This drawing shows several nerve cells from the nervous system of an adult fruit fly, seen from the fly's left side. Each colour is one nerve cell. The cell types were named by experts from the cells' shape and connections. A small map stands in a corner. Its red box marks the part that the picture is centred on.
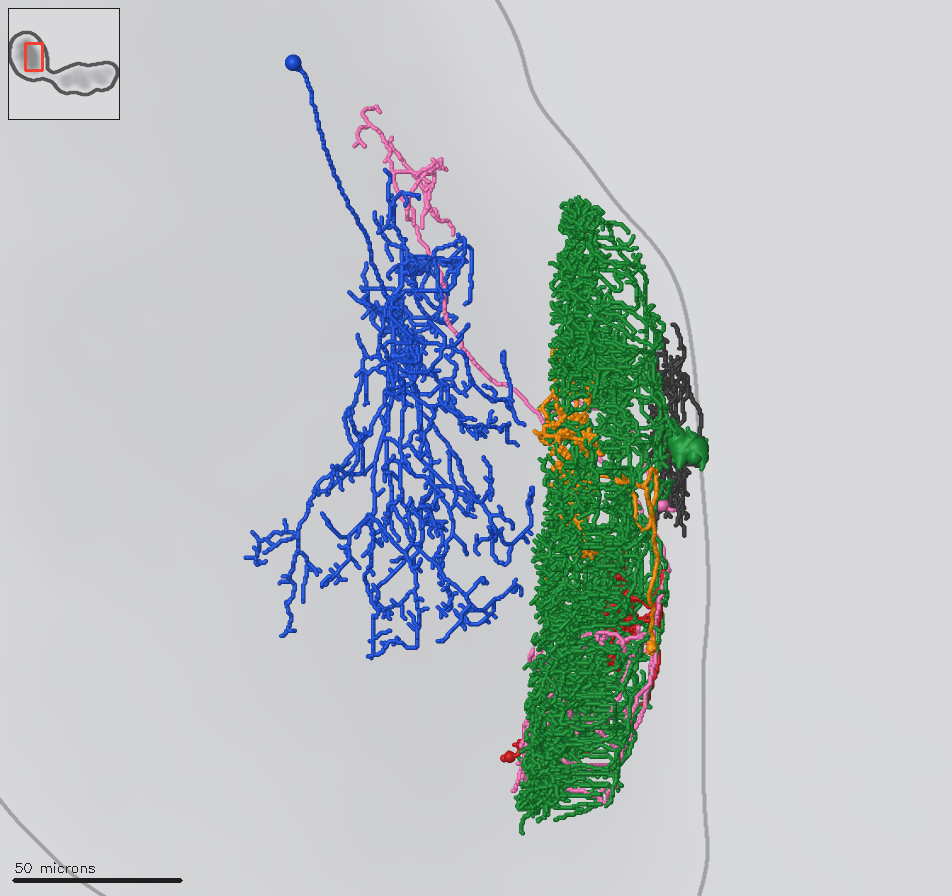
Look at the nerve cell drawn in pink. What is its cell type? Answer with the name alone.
LPT101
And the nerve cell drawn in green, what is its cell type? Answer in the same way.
LPi12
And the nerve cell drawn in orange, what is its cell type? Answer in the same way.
LPi2d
